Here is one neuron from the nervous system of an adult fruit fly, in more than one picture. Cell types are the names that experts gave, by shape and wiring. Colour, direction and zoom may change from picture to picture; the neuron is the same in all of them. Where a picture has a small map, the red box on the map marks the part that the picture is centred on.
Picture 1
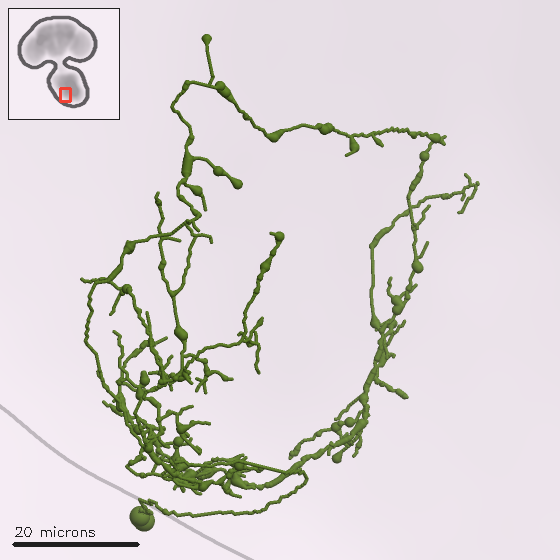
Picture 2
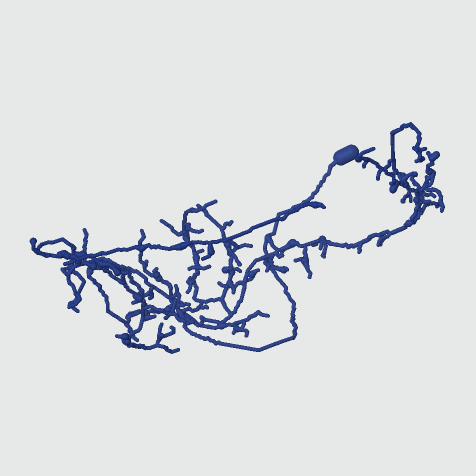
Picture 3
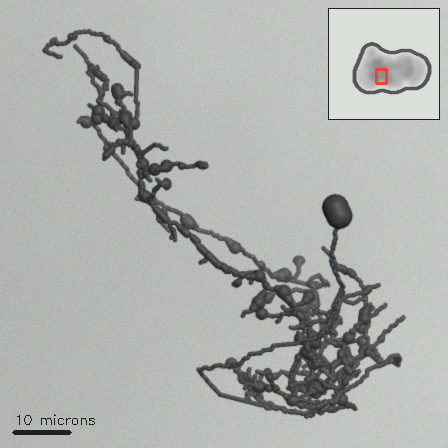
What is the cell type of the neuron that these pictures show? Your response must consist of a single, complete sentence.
In the scheme of cell types, this neuron is IN01B037_a.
